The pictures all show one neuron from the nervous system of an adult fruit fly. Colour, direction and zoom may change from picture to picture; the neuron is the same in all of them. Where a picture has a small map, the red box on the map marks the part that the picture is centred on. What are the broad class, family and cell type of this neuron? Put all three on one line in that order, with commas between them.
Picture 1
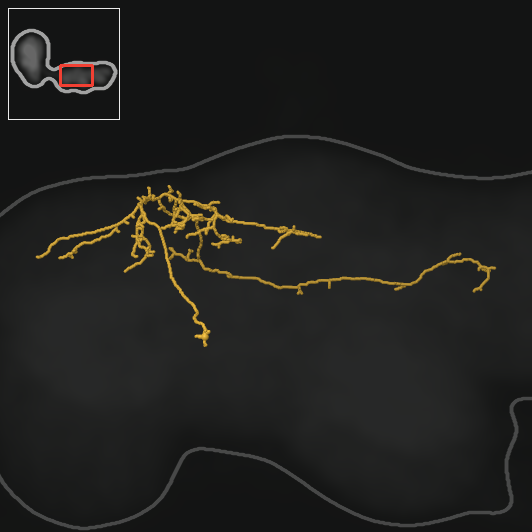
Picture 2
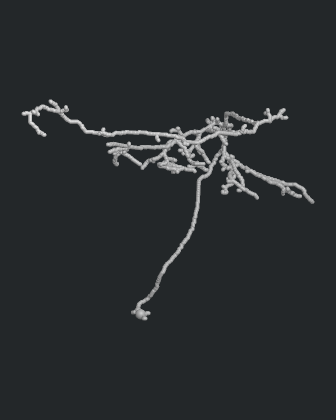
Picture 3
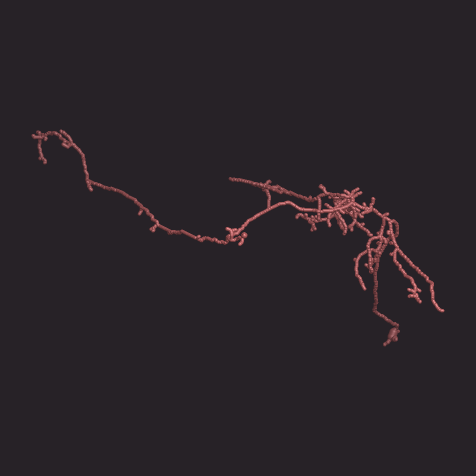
nerve-cord intrinsic neuron, hemilineage 06A, IN06A067_c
